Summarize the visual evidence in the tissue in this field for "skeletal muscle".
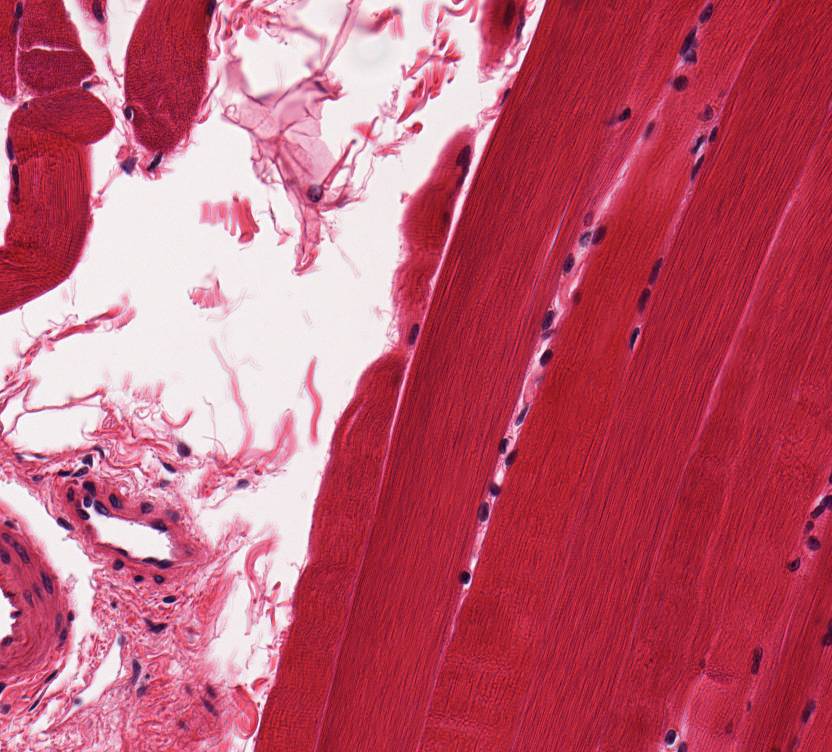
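The tissue here is skeletal muscle.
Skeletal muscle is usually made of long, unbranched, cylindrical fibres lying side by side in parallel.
Matching this, long, parallel, deeply eosinophilic fibres fill the right half, running diagonally from lower left to upper right.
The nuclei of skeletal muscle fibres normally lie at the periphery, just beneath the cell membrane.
Likewise, the dark, elongated nuclei here sit at the edges of the fibres rather than in their centres.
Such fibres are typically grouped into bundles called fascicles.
Between the fibre groups on the left lies loose, pale pink, wavy connective tissue with scattered nuclei and much empty space. No fat cells are seen.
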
